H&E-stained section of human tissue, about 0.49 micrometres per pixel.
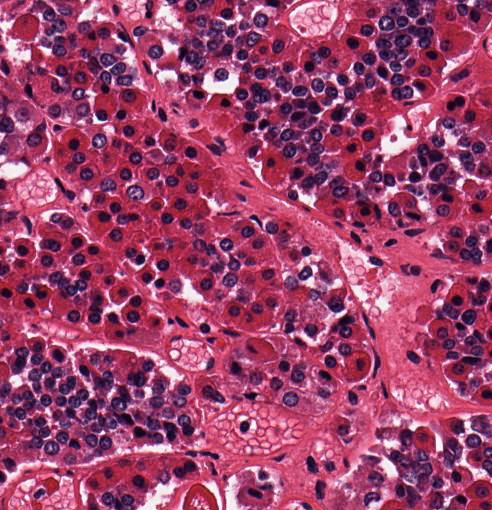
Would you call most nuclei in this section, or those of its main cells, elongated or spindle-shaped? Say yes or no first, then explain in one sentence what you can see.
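No. The nuclei throughout are round and fairly uniform, mostly one per cell and centrally placed.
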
